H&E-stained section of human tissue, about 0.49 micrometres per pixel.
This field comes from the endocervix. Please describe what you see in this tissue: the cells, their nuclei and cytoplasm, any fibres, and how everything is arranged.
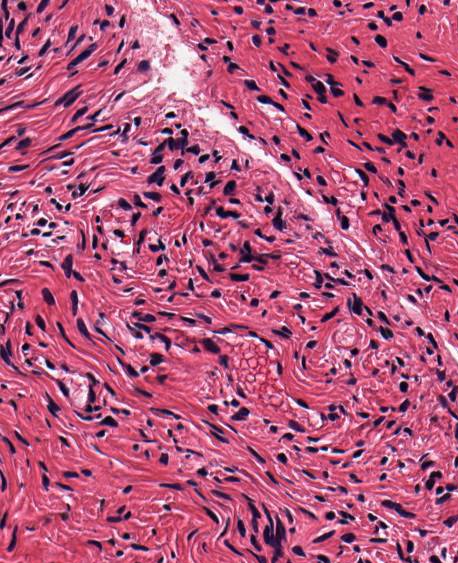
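Most of the nuclei here are elongated, dark and spindle-shaped, and plenty of them are wavy. Down in the lower left, collagen bundles and nuclei flow in wavy, curving streams. The middle of the field is looser and paler than the denser tissue around it, and its nuclei are more crowded. Just below centre there's a small cluster of cells with clear, bubbly cytoplasm.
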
